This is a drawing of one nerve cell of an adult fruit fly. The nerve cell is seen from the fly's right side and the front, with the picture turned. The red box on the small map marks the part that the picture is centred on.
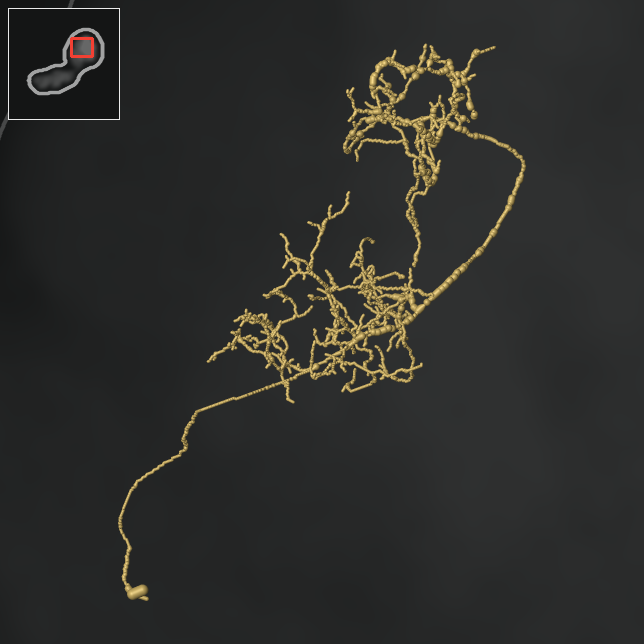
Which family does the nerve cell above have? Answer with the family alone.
hemilineage VLPl&p1_posterior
